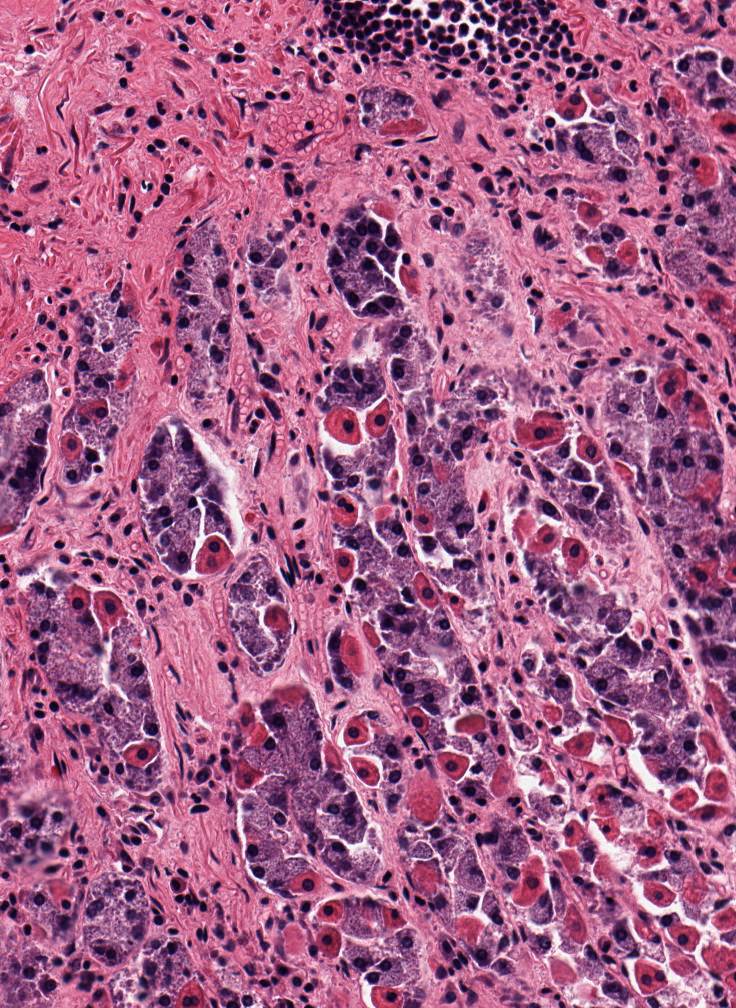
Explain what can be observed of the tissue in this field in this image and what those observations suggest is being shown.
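Large rounded cells with bright pink cytoplasm and a single central round nucleus, consistent with parietal cells, lie scattered among the epithelial clusters, most numerous at lower right. Narrow white clefts, consistent with retraction artefact, separate many clusters from the stroma. The tissue is stomach.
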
